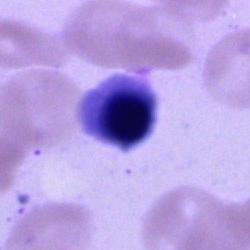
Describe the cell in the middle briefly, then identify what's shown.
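Nothing in the way of nucleoli shows in the nucleus. The cytoplasm makes a rim, widest on the cell's left side, and it's bluish-purple, without any granules that I can see. I'd call this an erythroblast.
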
